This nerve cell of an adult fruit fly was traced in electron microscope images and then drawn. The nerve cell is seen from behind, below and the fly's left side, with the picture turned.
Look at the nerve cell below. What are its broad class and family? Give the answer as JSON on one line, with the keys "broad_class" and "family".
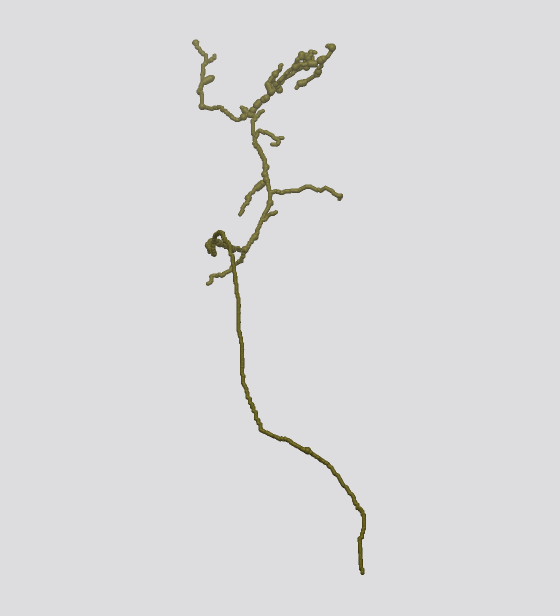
{"broad_class": "sensory neuron entering the nerve cord", "family": "class mechanosensory tactile"}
